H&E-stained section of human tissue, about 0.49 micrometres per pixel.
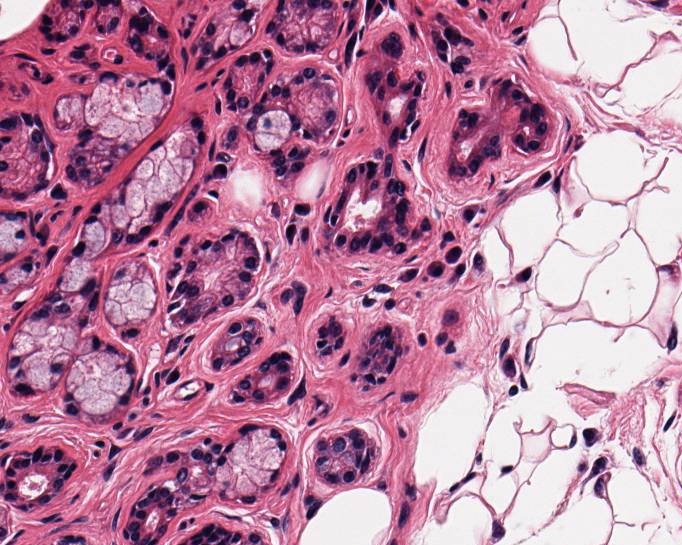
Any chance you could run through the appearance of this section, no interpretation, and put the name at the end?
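Small glandular units occupy the left and centre of the field, with fat on the right. Many left-half units consist of cells with pale, foamy, grey-white cytoplasm and small, dark nuclei pushed to the outer cell edge. Central units have darker purple-pink cytoplasm and more crowded, rounder nuclei. This is minor salivary gland.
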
